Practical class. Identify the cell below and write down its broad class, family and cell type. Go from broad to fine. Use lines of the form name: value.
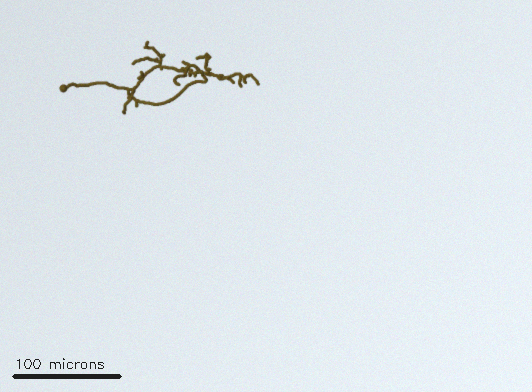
broad class: central-brain intrinsic neuron
family: hemilineage LHp2
cell type: SLP324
